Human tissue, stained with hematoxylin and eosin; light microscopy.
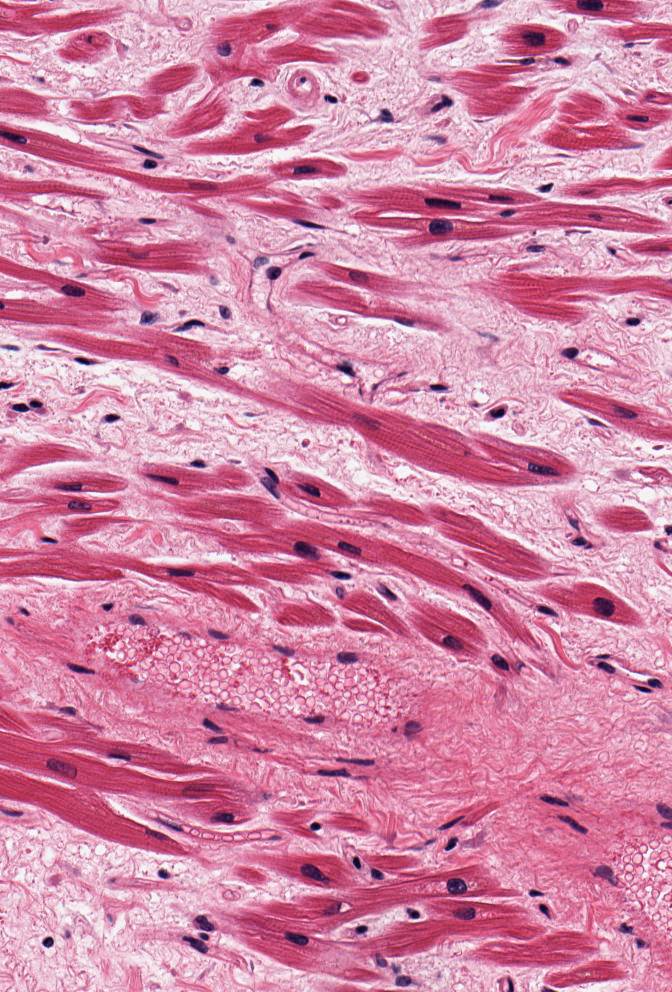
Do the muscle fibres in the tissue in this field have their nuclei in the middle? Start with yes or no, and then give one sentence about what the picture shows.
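Yes. The nuclei of the muscle fibres are oval and lie centrally within the fibres.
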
